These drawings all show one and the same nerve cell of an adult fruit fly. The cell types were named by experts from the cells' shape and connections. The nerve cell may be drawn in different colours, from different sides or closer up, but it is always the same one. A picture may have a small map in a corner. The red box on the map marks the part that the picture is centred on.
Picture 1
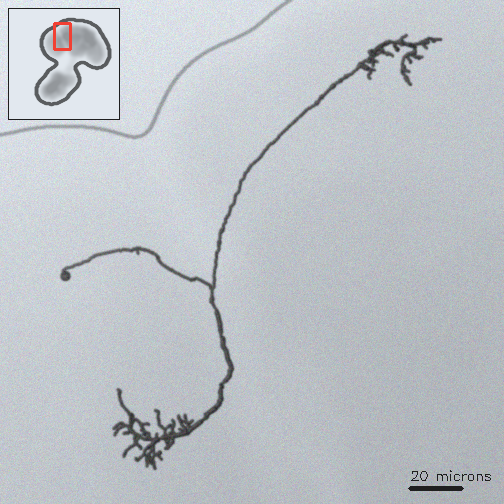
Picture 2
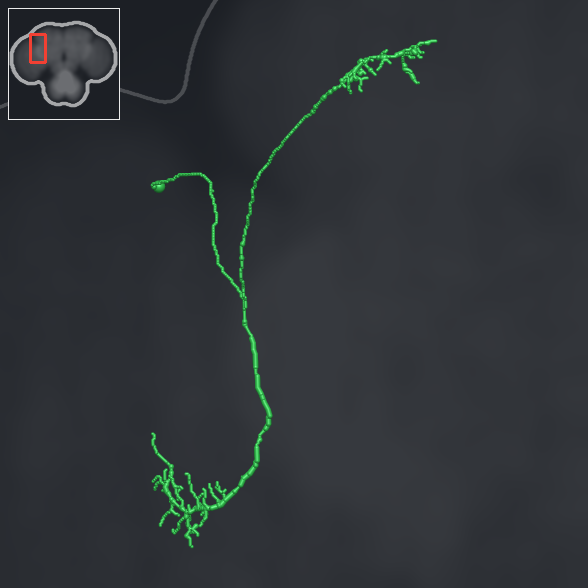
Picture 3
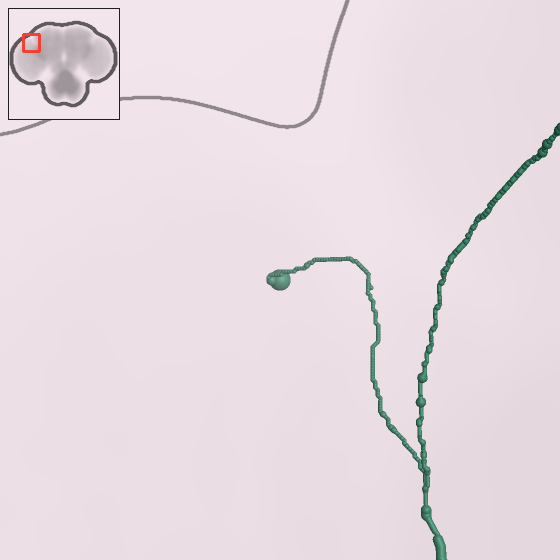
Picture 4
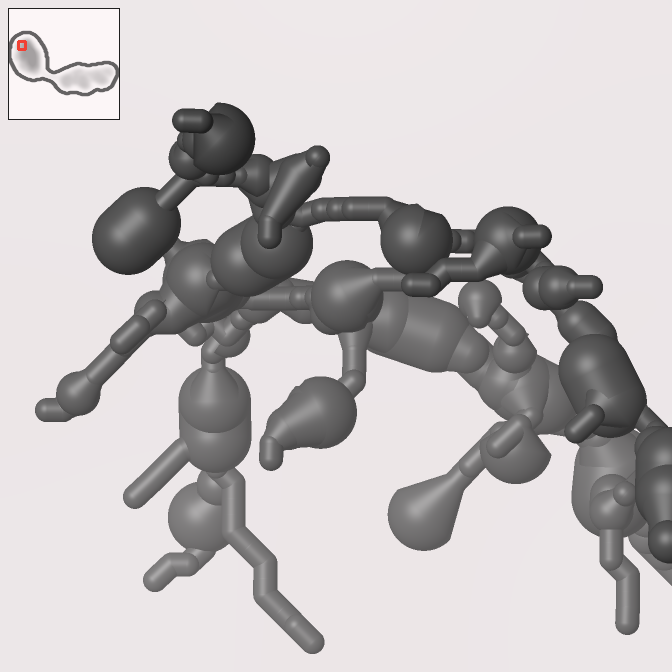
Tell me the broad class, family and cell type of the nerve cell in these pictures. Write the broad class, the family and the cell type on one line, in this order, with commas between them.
visual projection neuron, hemilineage VPNd2, LC10a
